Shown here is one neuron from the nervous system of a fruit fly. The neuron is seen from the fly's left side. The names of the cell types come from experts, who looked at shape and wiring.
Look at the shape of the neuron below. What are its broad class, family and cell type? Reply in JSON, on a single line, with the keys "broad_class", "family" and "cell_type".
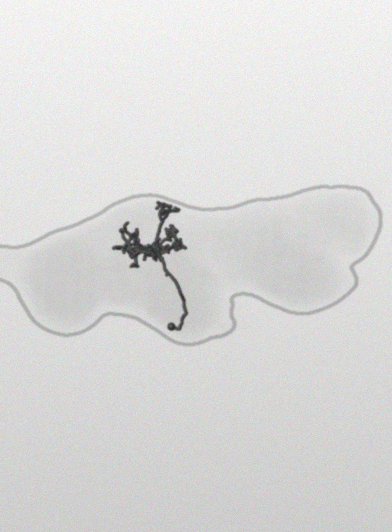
{"broad_class": "nerve-cord intrinsic neuron", "family": "hemilineage 06B", "cell_type": "IN06B071"}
